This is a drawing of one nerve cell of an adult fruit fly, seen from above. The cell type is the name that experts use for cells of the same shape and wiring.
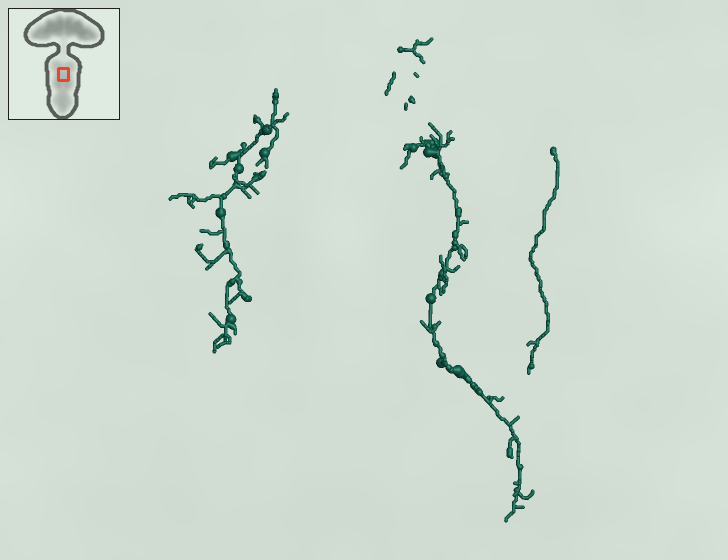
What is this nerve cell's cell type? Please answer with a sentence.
The cell type is IN21A057.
